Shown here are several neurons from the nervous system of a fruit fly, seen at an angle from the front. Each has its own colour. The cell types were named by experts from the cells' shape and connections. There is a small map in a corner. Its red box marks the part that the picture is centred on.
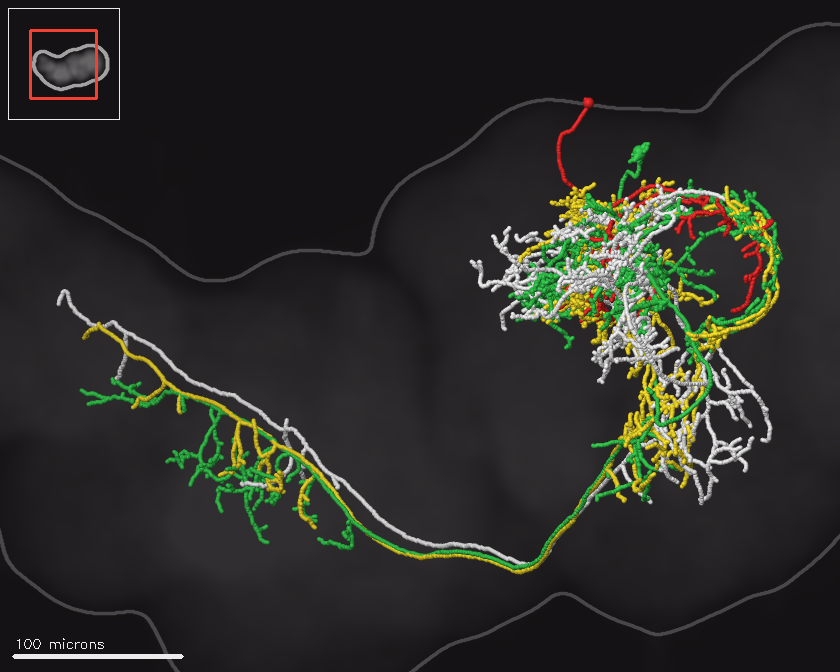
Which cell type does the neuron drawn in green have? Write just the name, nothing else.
DNp59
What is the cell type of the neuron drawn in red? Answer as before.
CL167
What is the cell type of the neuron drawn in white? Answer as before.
CB0429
